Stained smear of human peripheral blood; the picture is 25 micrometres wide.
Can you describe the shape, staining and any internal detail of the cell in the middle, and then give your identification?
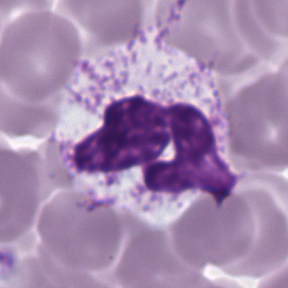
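The cell in the middle has a roughly round, slightly irregular outline. Its nucleus consists of two large lobes joined together. The right lobe ends in a pointed tip at the lower right edge of the cell. The cytoplasm is abundant and very pale, nearly colourless. Answer: segmented neutrophil.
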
